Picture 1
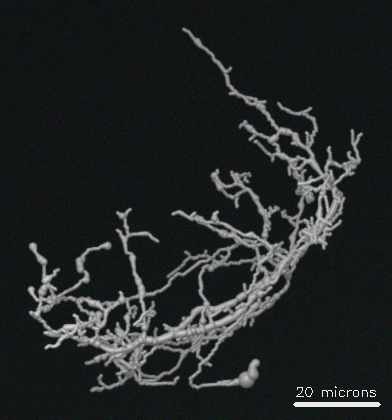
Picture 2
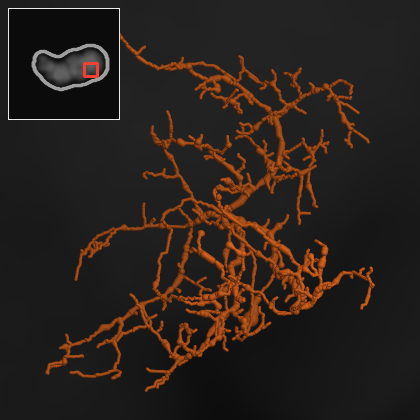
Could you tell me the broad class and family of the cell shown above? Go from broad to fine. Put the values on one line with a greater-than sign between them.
central-brain intrinsic neuron > hemilineage WEDa1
